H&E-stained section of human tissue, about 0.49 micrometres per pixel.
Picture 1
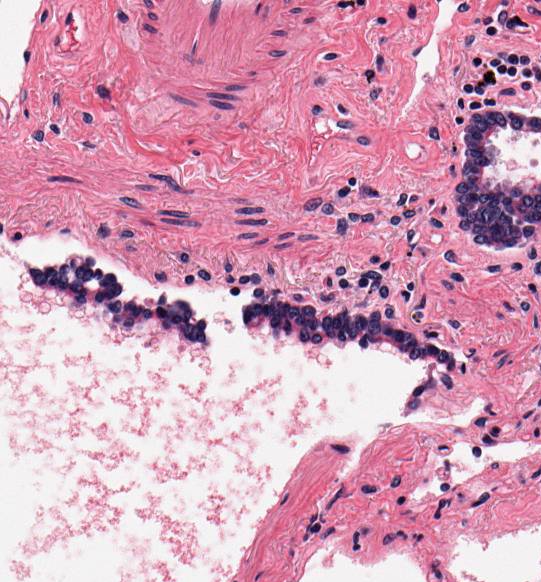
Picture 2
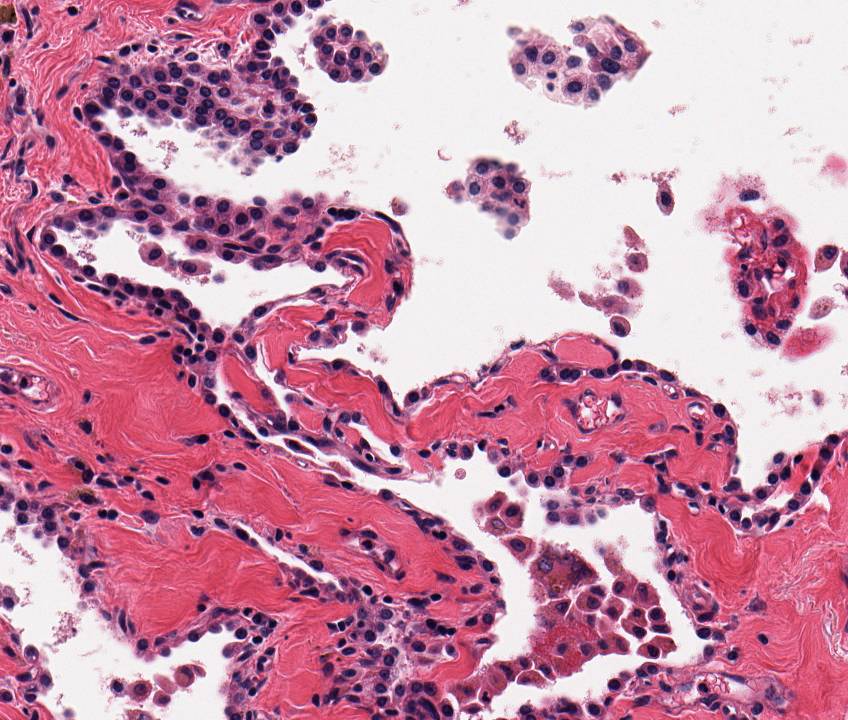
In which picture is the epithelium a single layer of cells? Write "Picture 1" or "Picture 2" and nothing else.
Picture 2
